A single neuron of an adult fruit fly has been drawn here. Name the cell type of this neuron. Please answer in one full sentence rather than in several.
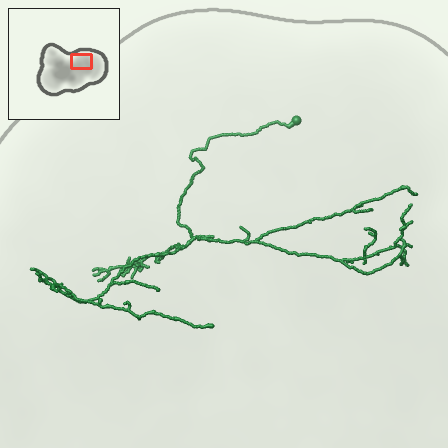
It is CL147 that names the cell type of this neuron.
